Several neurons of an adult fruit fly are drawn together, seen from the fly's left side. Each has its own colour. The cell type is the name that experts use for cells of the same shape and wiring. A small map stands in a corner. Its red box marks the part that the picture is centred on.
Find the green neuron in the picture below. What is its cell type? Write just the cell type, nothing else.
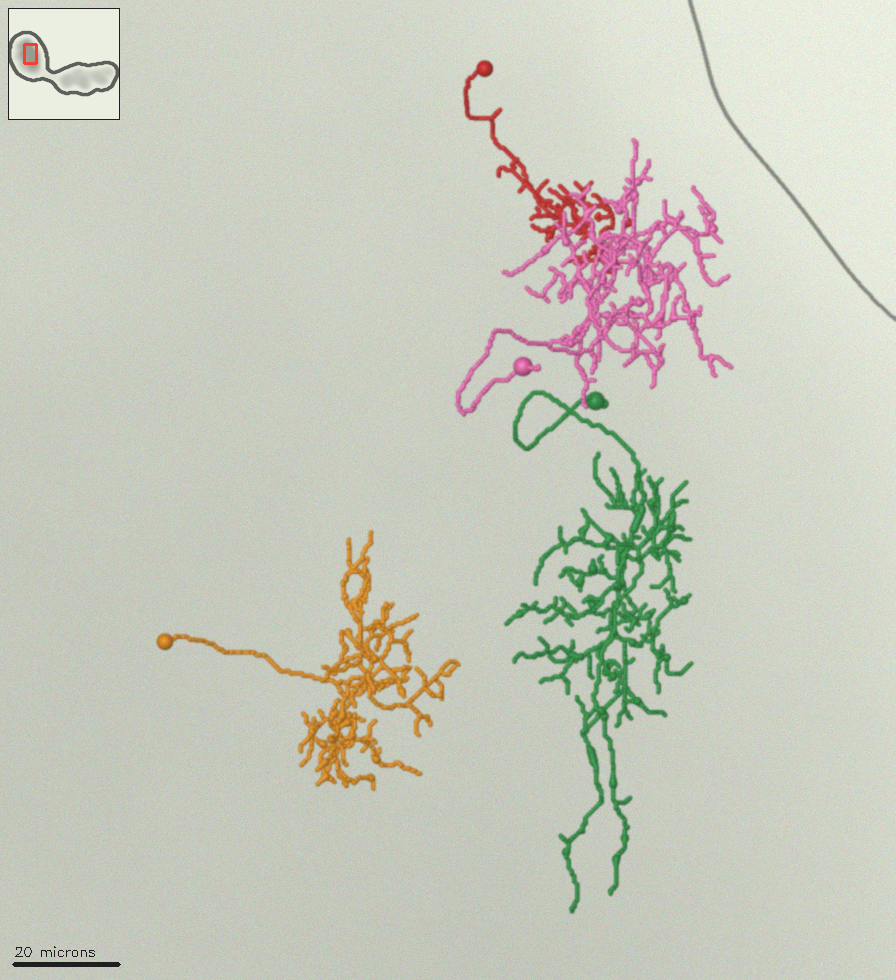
Cm6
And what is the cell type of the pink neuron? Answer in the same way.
Cm8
